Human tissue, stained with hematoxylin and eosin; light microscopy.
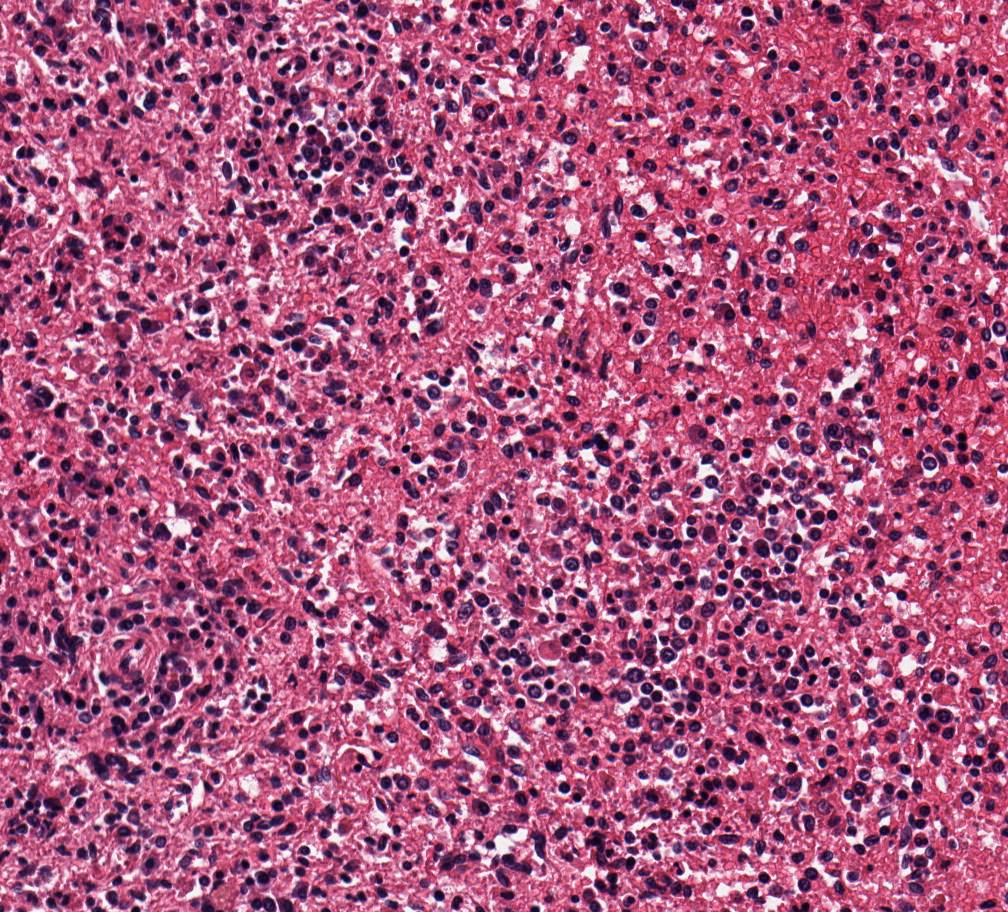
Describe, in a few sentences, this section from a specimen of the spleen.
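Look first at the lower left, where a small vessel sits; the nuclei in its wall are elongated and arranged concentrically. Only small irregular clear spaces are scattered through the field, with no large lumen. Notice, too, the field holds no fat cells.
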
